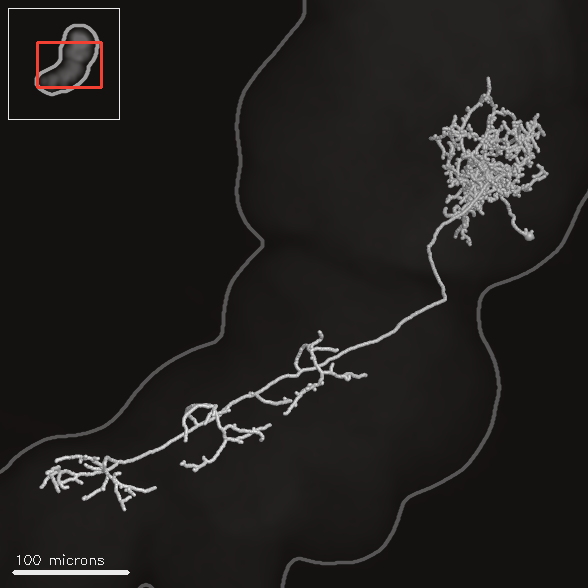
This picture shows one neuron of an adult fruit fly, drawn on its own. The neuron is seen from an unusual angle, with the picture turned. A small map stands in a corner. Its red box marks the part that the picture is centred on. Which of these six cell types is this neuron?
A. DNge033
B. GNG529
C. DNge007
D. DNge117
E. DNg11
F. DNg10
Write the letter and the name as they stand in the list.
C. DNge007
